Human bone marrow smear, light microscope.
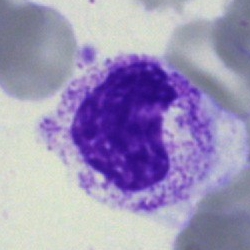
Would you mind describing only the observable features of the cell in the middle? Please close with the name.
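Start with the outline, which is roughly round. Now the nucleus: it is kidney-shaped, with its indentation on the right side, and you won't find any nucleoli in it. Look inside that indentation and you'll see a pale patch of cytoplasm holding few granules. This is a metamyelocyte.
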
